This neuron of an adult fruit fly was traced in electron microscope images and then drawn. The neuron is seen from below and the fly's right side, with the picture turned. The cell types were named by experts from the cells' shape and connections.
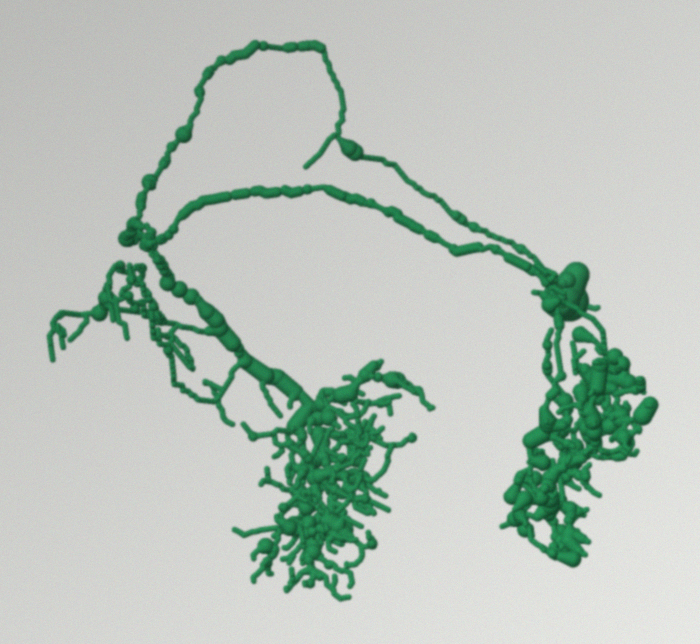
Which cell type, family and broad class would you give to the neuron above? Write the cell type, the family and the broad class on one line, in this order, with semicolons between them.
hDeltaL; class CX; central-brain intrinsic neuron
